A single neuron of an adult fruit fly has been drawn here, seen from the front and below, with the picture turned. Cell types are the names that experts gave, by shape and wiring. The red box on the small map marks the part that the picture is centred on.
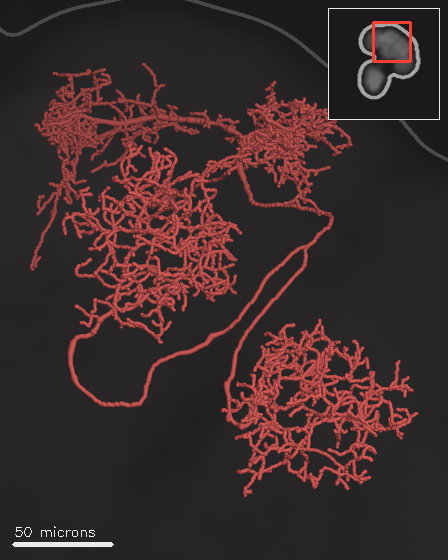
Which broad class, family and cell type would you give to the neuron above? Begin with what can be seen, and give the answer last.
By the scale bar it is about 200 microns tall in this view. The picture shows more than a hundred branch ends. This is a central-brain intrinsic neuron. Its family is ALIN. Its cell type is AL-MBDL1.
